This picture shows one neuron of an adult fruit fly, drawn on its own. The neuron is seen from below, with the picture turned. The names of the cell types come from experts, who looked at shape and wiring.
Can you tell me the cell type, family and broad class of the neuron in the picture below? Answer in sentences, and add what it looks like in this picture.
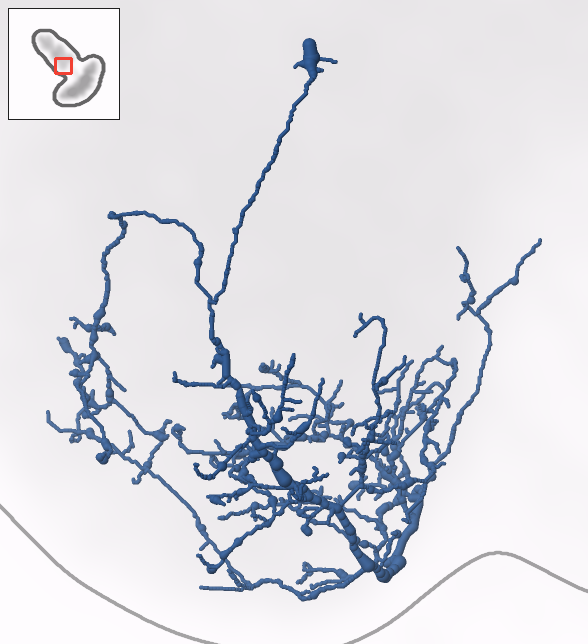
Its cell type is IN04B031. The family is hemilineage 04B. It is a nerve-cord intrinsic neuron. It lies in the nerve cord. The cell body is at the top of the picture. Dozens of branch ends can be seen.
